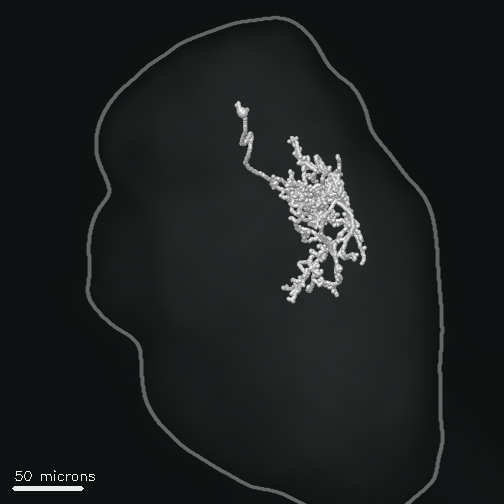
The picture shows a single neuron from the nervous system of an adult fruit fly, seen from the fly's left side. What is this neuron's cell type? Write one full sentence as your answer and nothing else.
By cell type, this neuron is classified as PLP004.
